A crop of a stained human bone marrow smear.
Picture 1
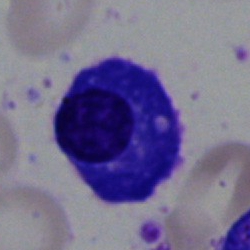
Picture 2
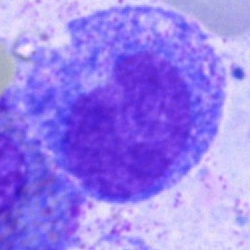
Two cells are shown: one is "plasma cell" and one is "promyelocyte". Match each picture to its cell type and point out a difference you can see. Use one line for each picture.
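The cell in picture 1 is a plasma cell. No distinct granules are seen in the cytoplasm.
The cell in picture 2 is a promyelocyte. Fine pink-purple granules are scattered through the cytoplasm.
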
